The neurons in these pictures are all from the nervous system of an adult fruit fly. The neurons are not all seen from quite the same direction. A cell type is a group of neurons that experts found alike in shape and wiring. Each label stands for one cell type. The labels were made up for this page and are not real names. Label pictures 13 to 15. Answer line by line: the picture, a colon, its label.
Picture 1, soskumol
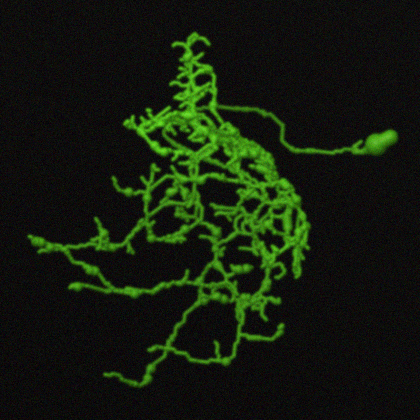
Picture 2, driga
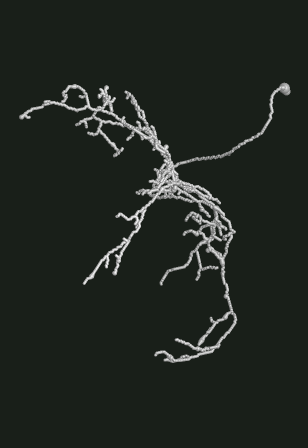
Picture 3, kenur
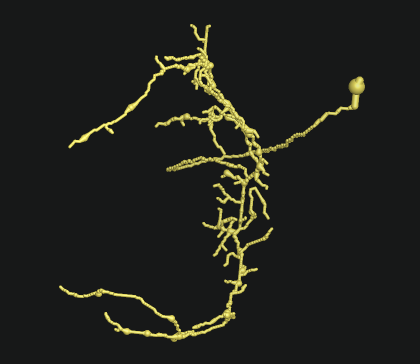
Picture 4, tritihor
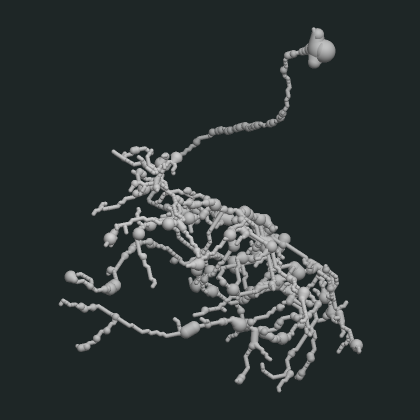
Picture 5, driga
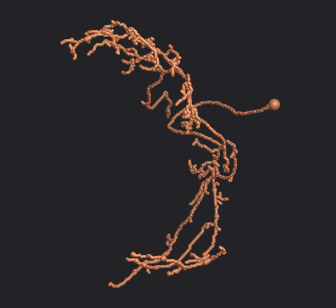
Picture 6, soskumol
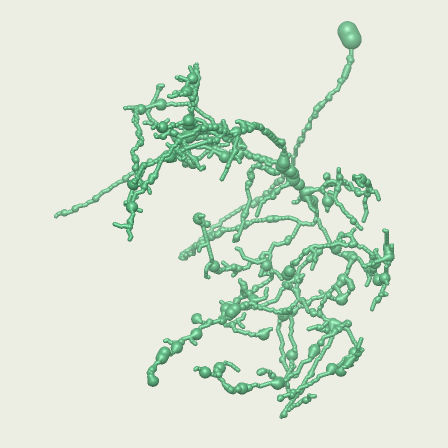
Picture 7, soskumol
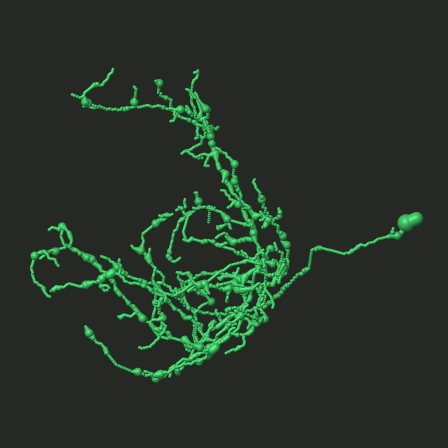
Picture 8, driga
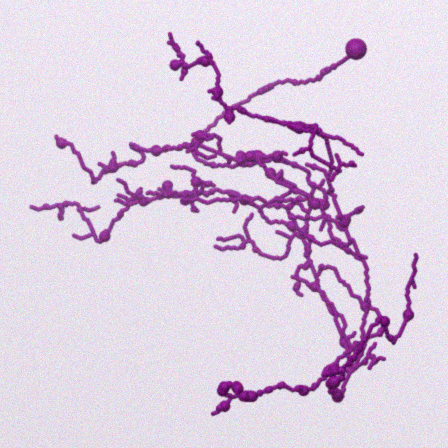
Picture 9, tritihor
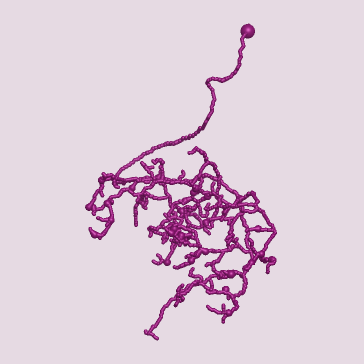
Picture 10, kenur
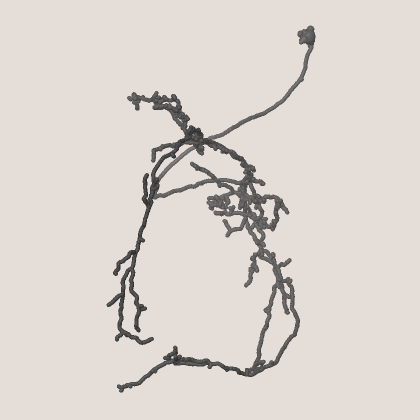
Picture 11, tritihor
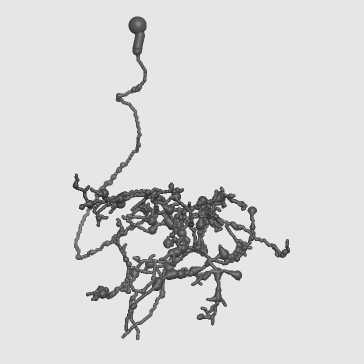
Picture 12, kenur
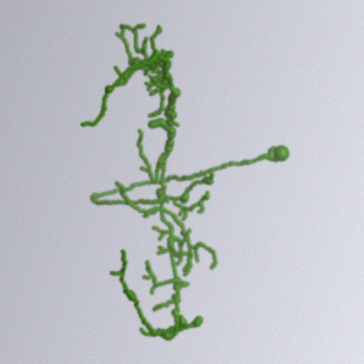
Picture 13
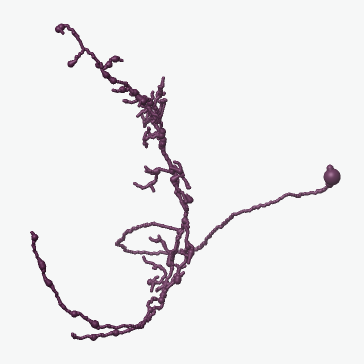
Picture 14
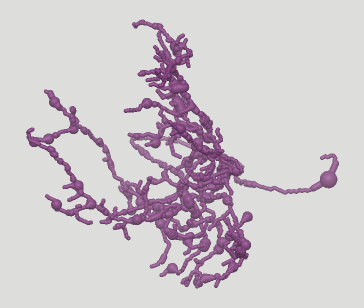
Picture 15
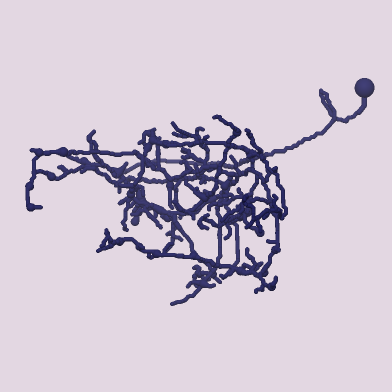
13: kenur
14: tritihor
15: tritihor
